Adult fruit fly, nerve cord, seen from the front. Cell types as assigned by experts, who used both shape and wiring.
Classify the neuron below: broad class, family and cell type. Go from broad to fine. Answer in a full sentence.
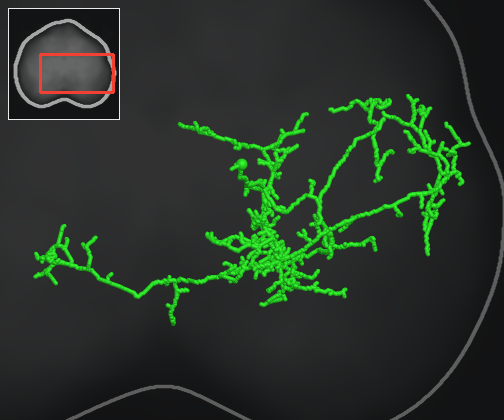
A nerve-cord intrinsic neuron of hemilineage 16B, type IN16B056.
